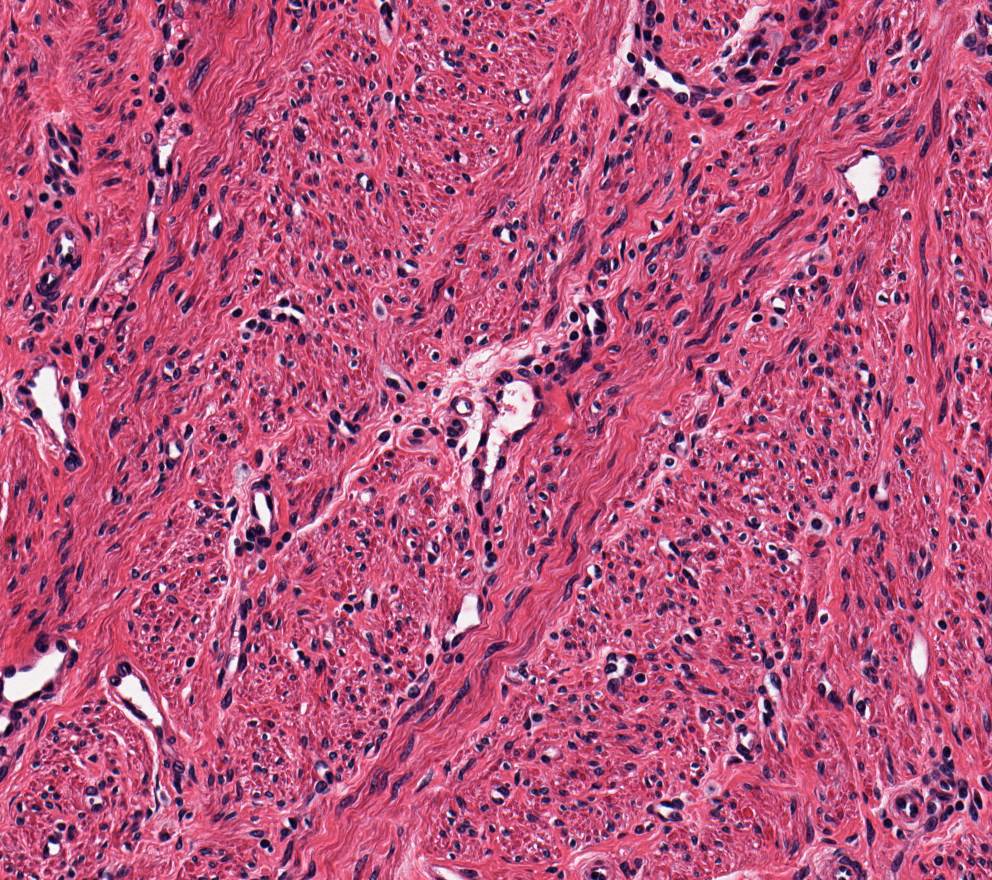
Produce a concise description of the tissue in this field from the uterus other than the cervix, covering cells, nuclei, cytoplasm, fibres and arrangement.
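Strands of pink fibrous connective tissue divide the muscle bundles from one another. Within these septa lie small thin-walled vessels with slit-like or small open lumens. Muscle cell cytoplasm is pink and eosinophilic. Epithelium, glands and fat cells are absent throughout the field.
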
